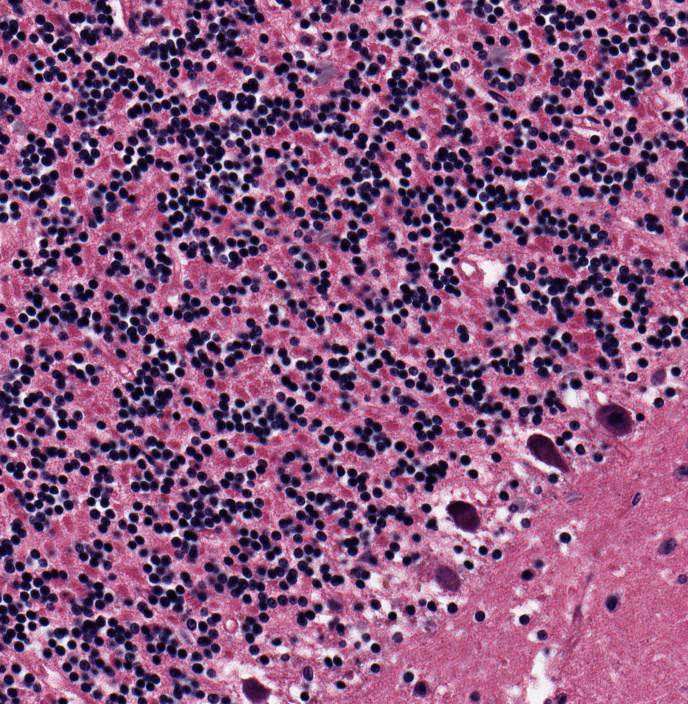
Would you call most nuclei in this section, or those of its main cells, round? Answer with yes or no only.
Yes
